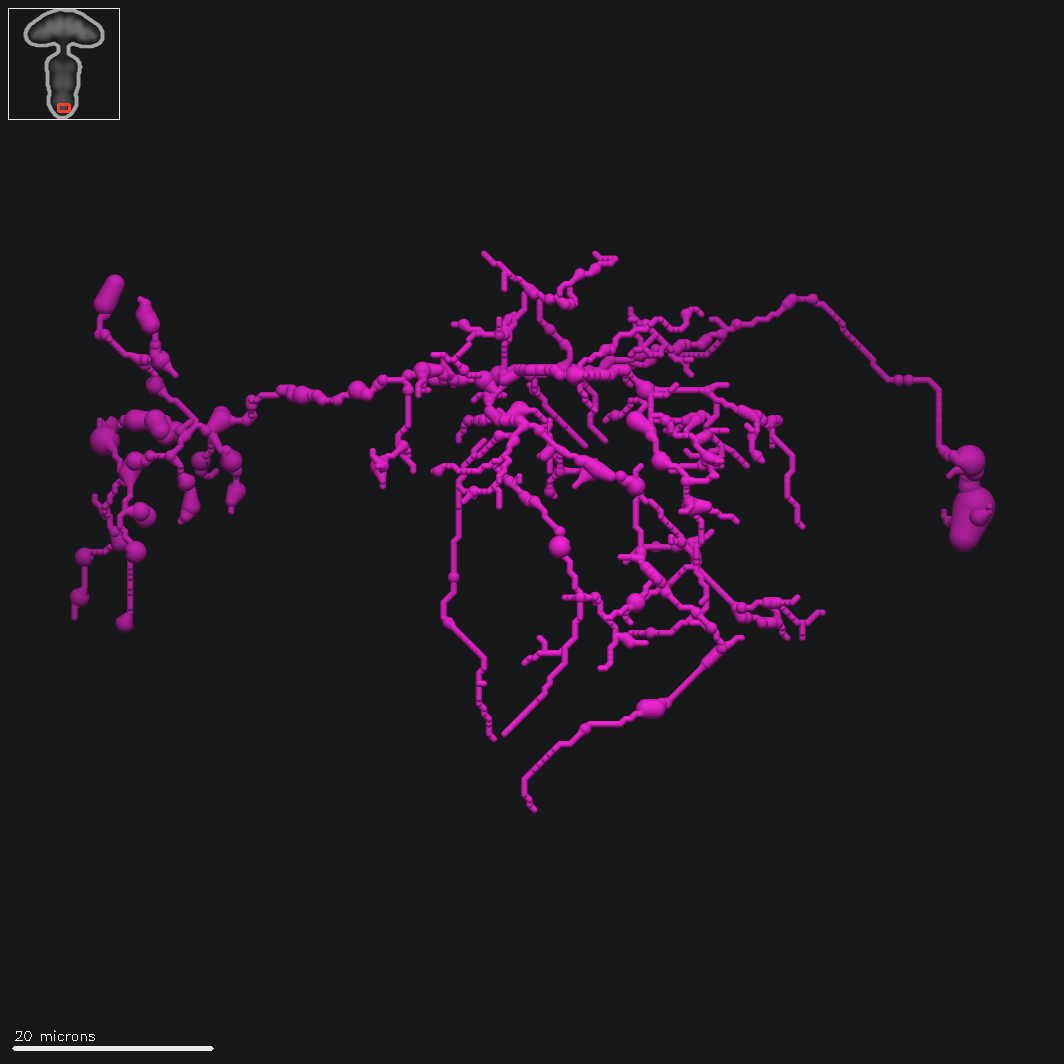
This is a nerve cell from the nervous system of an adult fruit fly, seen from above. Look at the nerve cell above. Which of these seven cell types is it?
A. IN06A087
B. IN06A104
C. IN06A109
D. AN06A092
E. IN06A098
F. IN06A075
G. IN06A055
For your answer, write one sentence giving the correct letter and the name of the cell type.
The neuron's cell type is IN06A098, which is option E.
